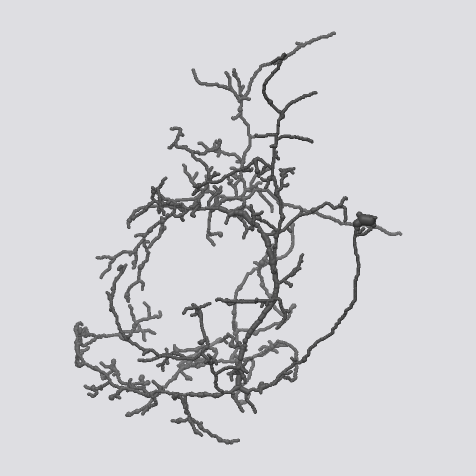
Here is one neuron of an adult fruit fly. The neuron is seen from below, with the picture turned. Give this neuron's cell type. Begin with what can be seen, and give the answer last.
The cell body can be seen on the right of the picture. The picture shows dozens of branch ends. Its broad class is nerve-cord intrinsic neuron. It is of cell type IN04B019.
